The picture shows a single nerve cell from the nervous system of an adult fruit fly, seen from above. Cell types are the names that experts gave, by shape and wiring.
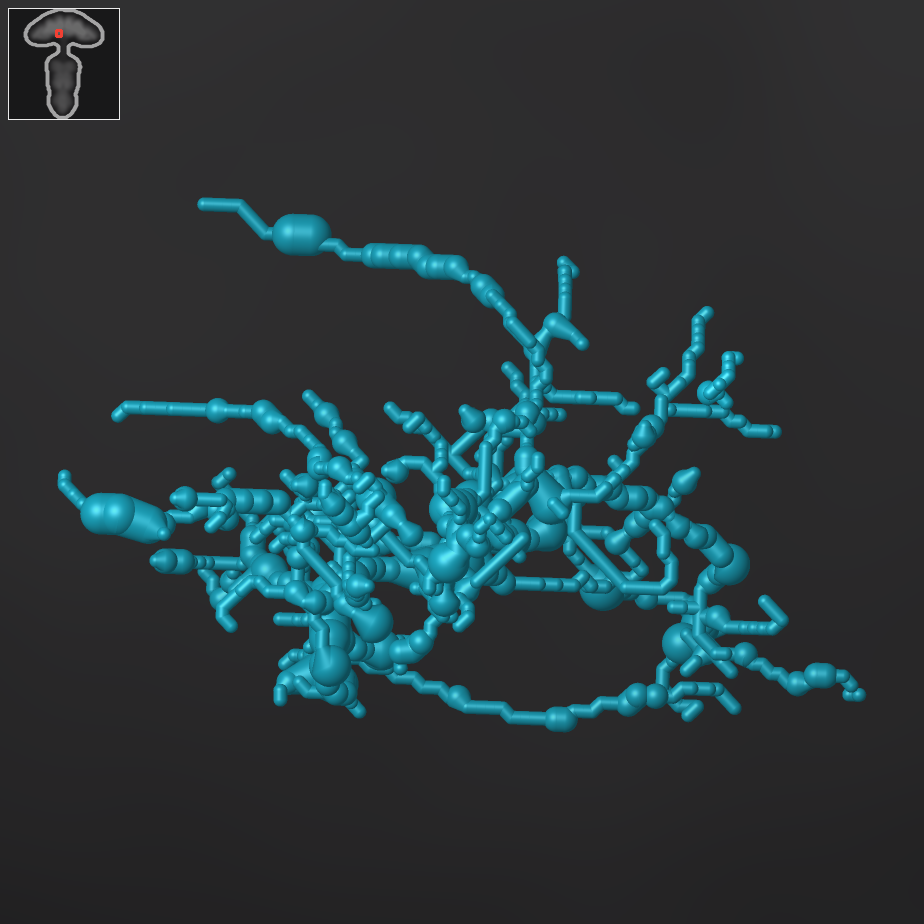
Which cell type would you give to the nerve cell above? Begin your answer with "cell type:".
cell type: PS280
